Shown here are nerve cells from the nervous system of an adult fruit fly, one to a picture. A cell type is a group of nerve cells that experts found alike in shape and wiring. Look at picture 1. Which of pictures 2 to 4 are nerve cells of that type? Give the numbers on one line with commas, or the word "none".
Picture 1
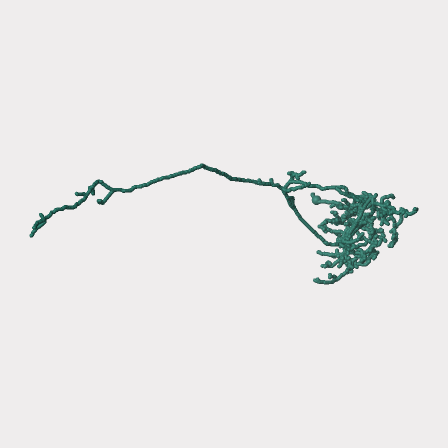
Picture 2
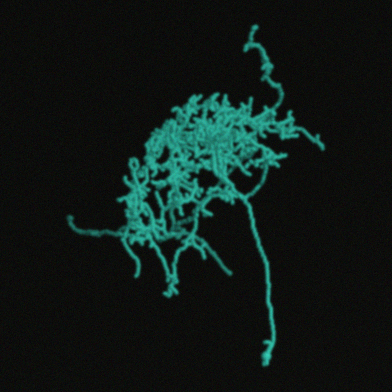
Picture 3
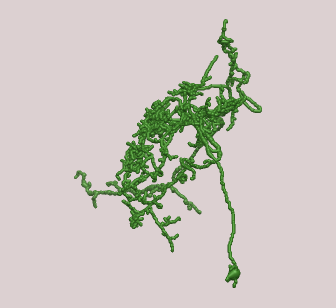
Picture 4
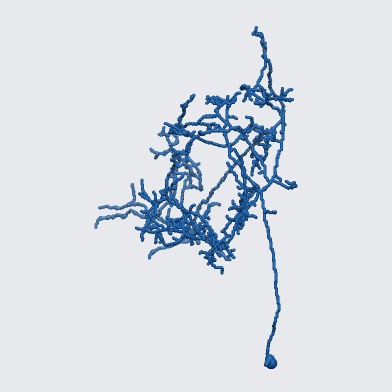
4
